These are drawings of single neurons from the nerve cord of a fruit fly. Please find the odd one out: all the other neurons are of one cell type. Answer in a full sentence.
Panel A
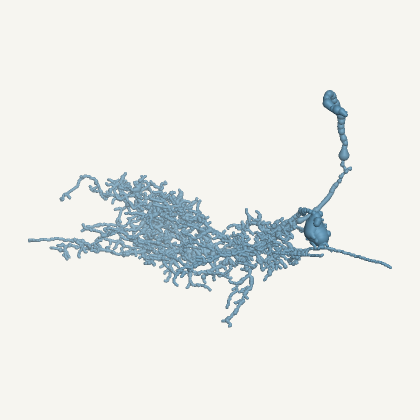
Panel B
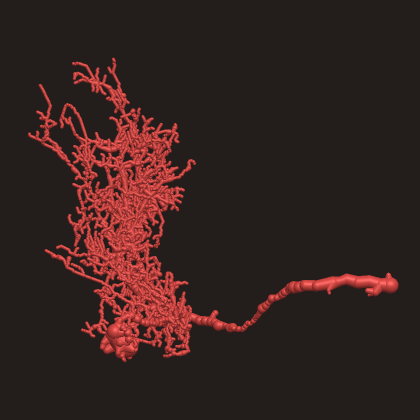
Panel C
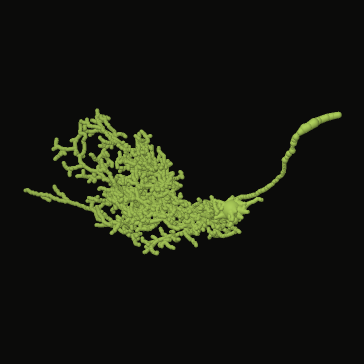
The neuron in panel C is of another cell type than the rest.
